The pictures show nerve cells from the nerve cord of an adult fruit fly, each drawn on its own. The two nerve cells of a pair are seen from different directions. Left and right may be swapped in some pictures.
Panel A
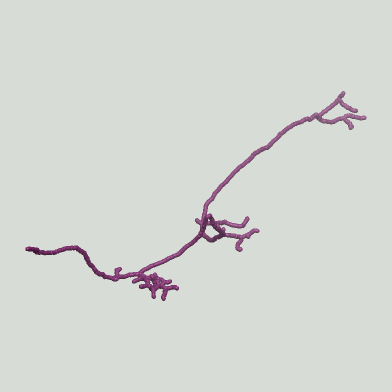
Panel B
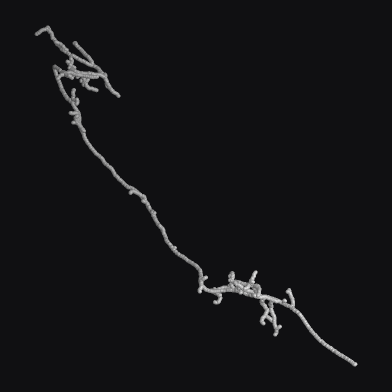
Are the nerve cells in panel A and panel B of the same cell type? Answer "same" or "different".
different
